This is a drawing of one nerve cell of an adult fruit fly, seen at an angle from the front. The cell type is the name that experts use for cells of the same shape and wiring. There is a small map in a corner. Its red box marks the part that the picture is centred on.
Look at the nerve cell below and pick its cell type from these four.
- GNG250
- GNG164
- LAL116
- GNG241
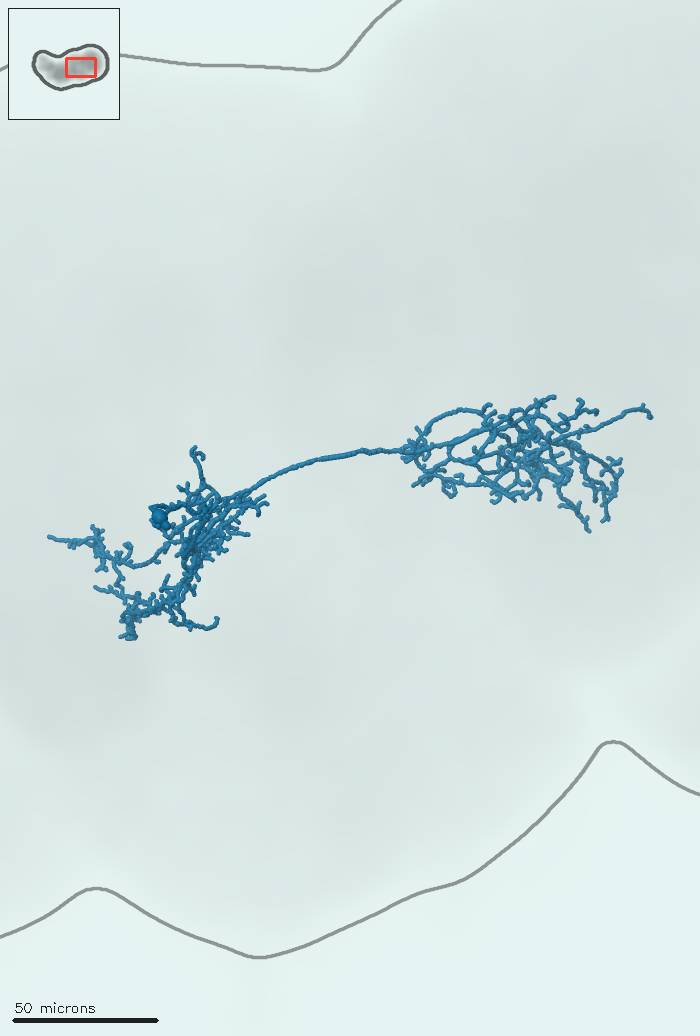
LAL116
